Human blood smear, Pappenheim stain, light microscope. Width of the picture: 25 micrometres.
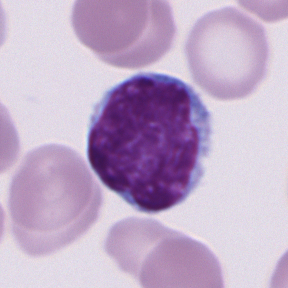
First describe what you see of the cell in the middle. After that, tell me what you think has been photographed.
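Cell about 12 micrometres across; nucleus about 12 by 10 micrometres, filling about 80% of cell area. Nuclear outline uneven, slightly lumpy, not a smooth circle. Chromatin dark purple, coarsely clumped. Cytoplasm pale blue, rim widest on the right side. Typical lymphocyte.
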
